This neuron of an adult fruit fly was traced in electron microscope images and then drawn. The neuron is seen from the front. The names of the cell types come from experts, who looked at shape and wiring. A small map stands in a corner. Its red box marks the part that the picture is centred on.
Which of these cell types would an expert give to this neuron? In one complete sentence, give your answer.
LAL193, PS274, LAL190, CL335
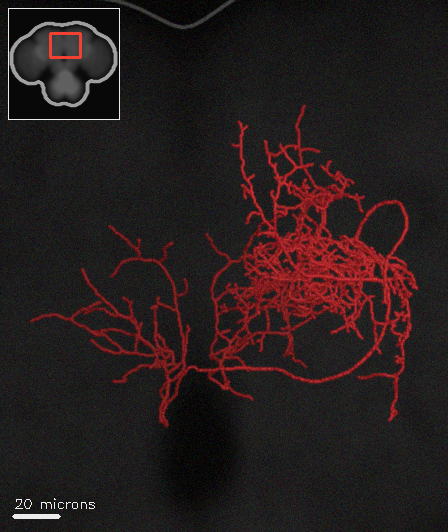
Included in the cell type LAL190 is this neuron.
